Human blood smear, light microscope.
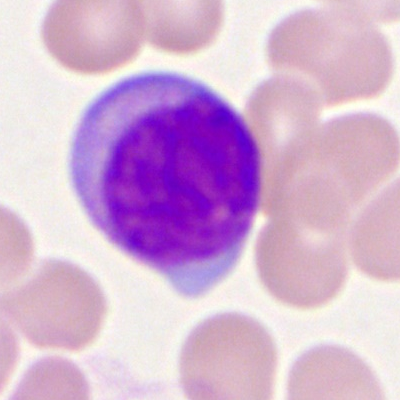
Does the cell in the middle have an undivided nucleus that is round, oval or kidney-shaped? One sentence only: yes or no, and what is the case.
Yes, what its nucleus forms is one compact round, oval or kidney-shaped mass.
